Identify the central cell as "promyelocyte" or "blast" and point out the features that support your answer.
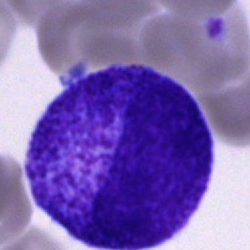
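It's a promyelocyte.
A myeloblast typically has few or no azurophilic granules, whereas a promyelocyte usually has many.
Now look at this cell: its left part appears speckled, while the right part is more uniformly dark. Its outline is round and smooth, no nucleolus is visible, and there are no clear vacuoles to be seen.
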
